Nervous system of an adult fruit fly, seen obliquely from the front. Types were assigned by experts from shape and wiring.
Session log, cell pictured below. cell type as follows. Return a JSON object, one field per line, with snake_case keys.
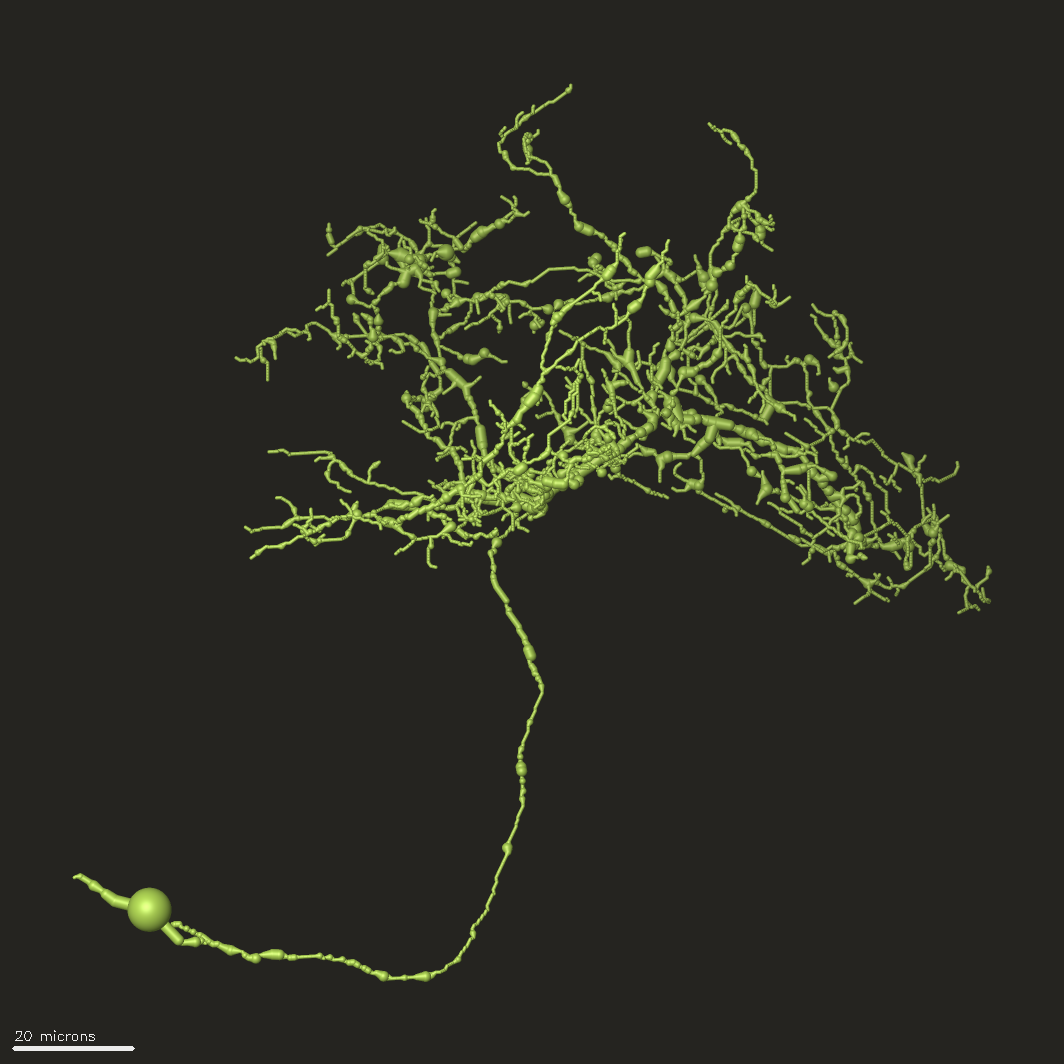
{
 "cell_type": "CB0607"
}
